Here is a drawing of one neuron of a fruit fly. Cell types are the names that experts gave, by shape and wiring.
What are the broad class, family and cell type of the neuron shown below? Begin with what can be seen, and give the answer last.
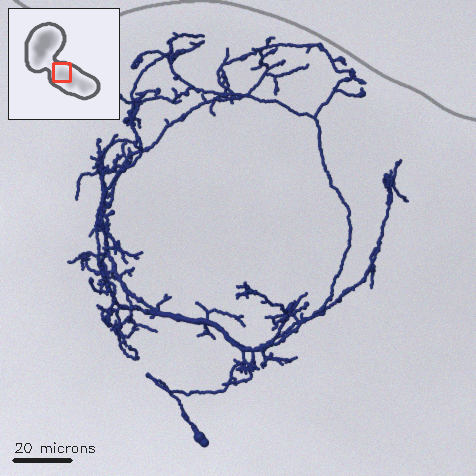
Its cell body lies at the bottom of the picture. From top to bottom in the picture it spans about 140 microns. Dozens of branch ends can be seen. This is a nerve-cord intrinsic neuron. Its family is hemilineage 04B. The cell type is IN04B053.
